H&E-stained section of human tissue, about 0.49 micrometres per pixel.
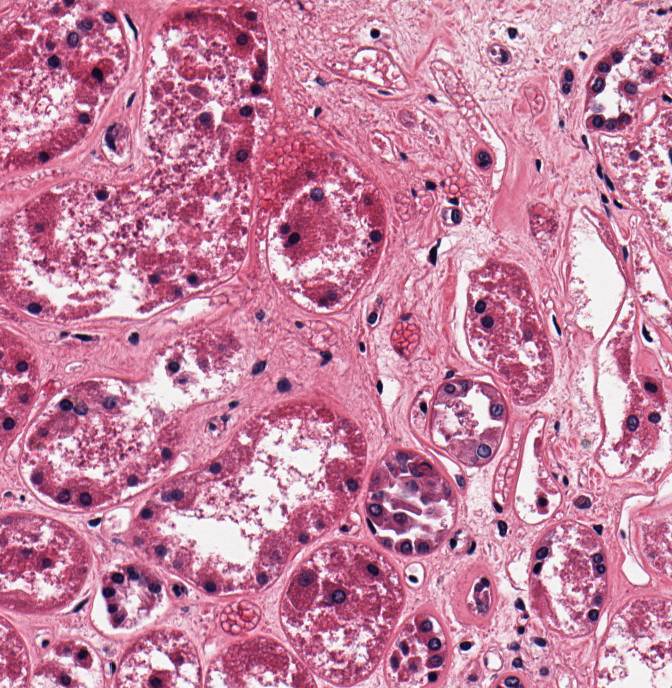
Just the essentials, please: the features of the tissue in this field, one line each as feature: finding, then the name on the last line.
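Tubules: closely packed round to oval profiles in cross section
Stroma strip: wider, pale, loose, down the upper middle towards the right
Lining: abundant granular eosinophilic cytoplasm in larger tubules, mostly left half
Centres: loose fragmented pink granular material with irregular clear gaps, not a clean open lumen
Interstitium: pale pink fibrous tissue, sparse elongated dark nuclei
Name: renal cortex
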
